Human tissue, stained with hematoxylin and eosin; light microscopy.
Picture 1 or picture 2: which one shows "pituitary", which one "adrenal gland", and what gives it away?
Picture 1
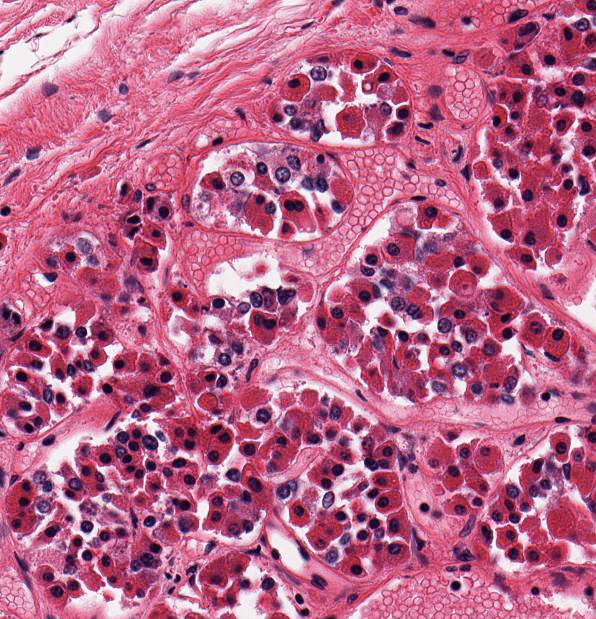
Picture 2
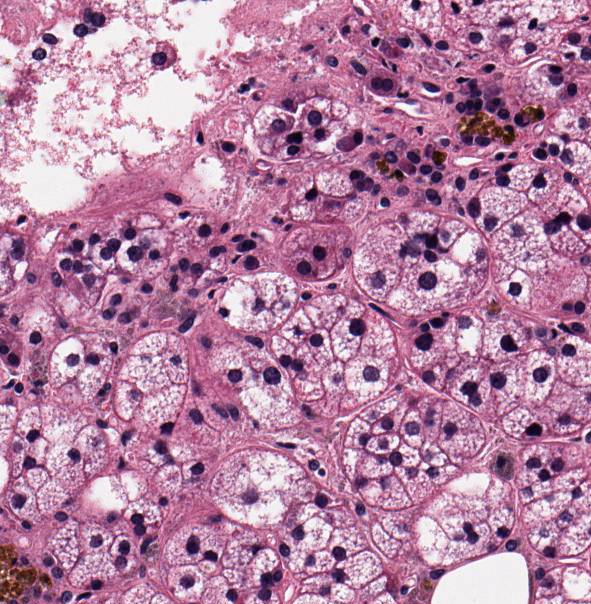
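Pituitary: picture 1. Adrenal gland: picture 2. Both fields show cells in rounded nests, bounded in the pituitary by thin strands of pink connective tissue and, across most of the adrenal gland field, by thin pink septa. The pituitary nest cells mostly have abundant bright red cytoplasm, whereas those of the adrenal gland have pale, finely bubbly, largely clear cytoplasm. In both, the nest cell nuclei are round and dark. The pituitary nests contain no lumen or colloid-filled space. In the adrenal gland, small, very dark round nuclei gather between the nests in the upper part of the field.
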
